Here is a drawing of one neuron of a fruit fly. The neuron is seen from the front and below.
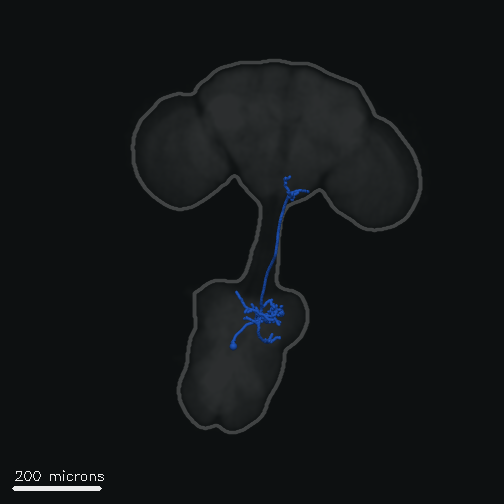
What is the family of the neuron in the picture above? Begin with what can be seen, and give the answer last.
By the scale bar it is about 400 microns tall in this view. In this view it is taller than it is wide. Its broad class is ascending neuron. Its family is hemilineage 12B.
